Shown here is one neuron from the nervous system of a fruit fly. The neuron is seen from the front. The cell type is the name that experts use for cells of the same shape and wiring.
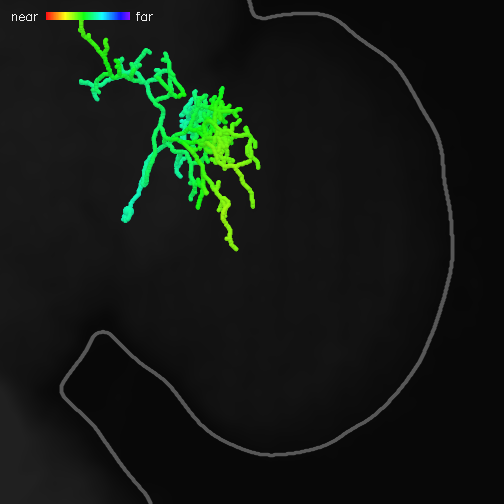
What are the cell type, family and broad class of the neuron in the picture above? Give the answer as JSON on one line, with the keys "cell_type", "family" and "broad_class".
{"cell_type": "LT68", "family": "LT", "broad_class": "visual projection neuron"}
